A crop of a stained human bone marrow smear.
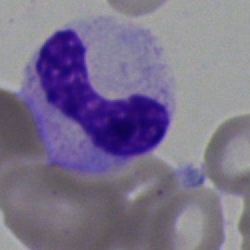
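Band neutrophil in a stained human bone marrow smear. The hollow of the curved nucleus faces the upper right, and the chromatin is dark purple and coarsely clumped. Plentiful pale lilac cytoplasm fills the hollow and holds fine, faint purple specks.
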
